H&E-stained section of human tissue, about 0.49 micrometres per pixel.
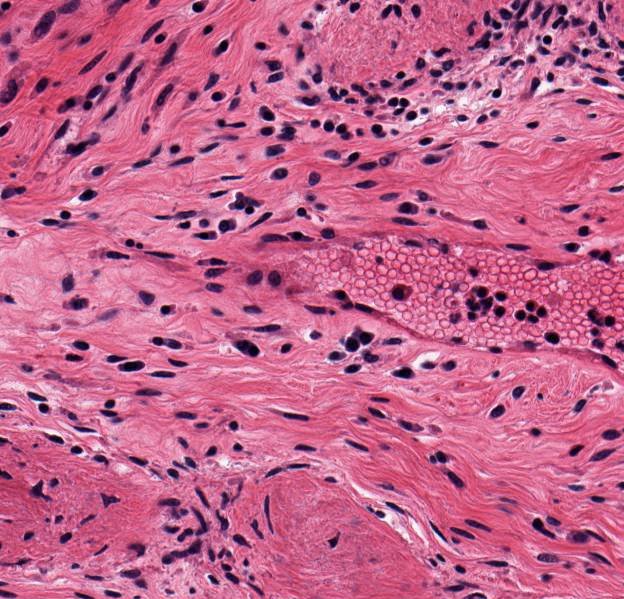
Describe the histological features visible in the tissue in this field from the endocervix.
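Collagen fibres pink, wavy in course. Fibroblasts with elongated dark nuclei scattered between the collagen bundles. Vessel packed with red blood cells running horizontally just right of centre. A few cells with dark nuclei among the red blood cells inside it.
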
